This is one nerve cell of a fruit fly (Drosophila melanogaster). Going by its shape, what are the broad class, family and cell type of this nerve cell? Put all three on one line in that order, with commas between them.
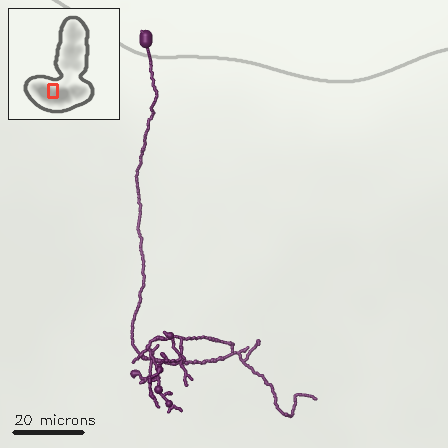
central-brain intrinsic neuron, class CX, vDeltaM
